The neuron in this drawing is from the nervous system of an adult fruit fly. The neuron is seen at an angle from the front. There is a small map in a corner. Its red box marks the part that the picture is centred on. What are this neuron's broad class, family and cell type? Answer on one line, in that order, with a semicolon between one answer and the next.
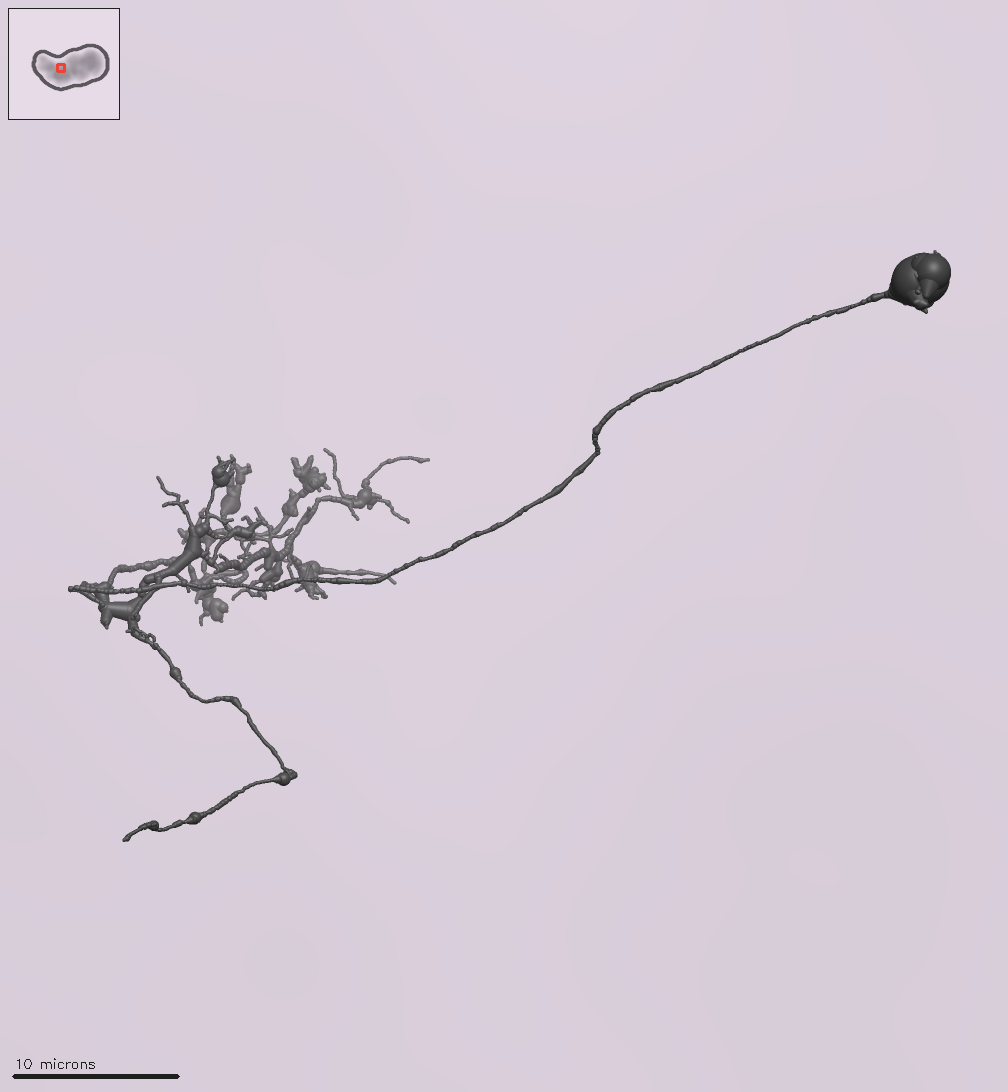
optic-lobe intrinsic neuron; Mi; Mi15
